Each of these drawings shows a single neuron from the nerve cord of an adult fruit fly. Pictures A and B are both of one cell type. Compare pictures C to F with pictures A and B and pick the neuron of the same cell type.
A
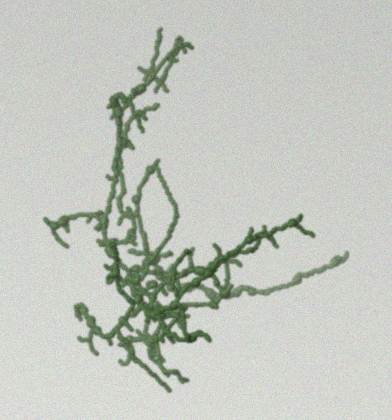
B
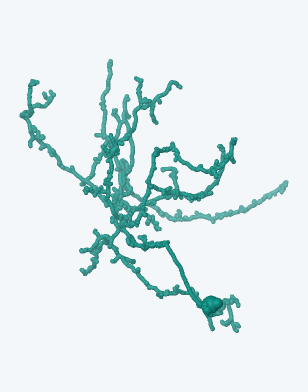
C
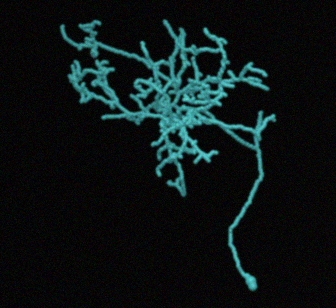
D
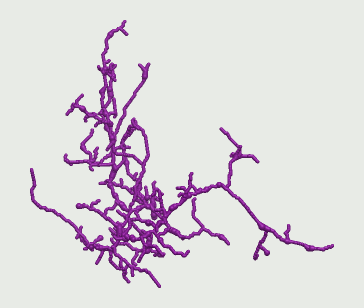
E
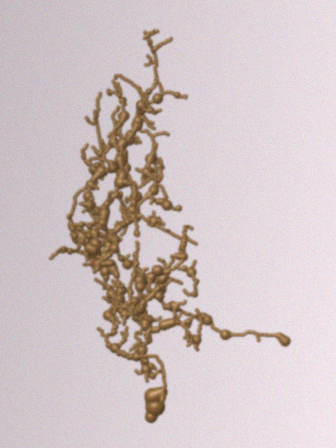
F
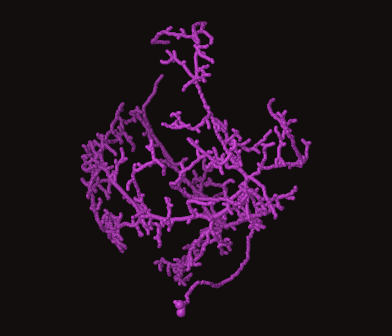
Picture D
